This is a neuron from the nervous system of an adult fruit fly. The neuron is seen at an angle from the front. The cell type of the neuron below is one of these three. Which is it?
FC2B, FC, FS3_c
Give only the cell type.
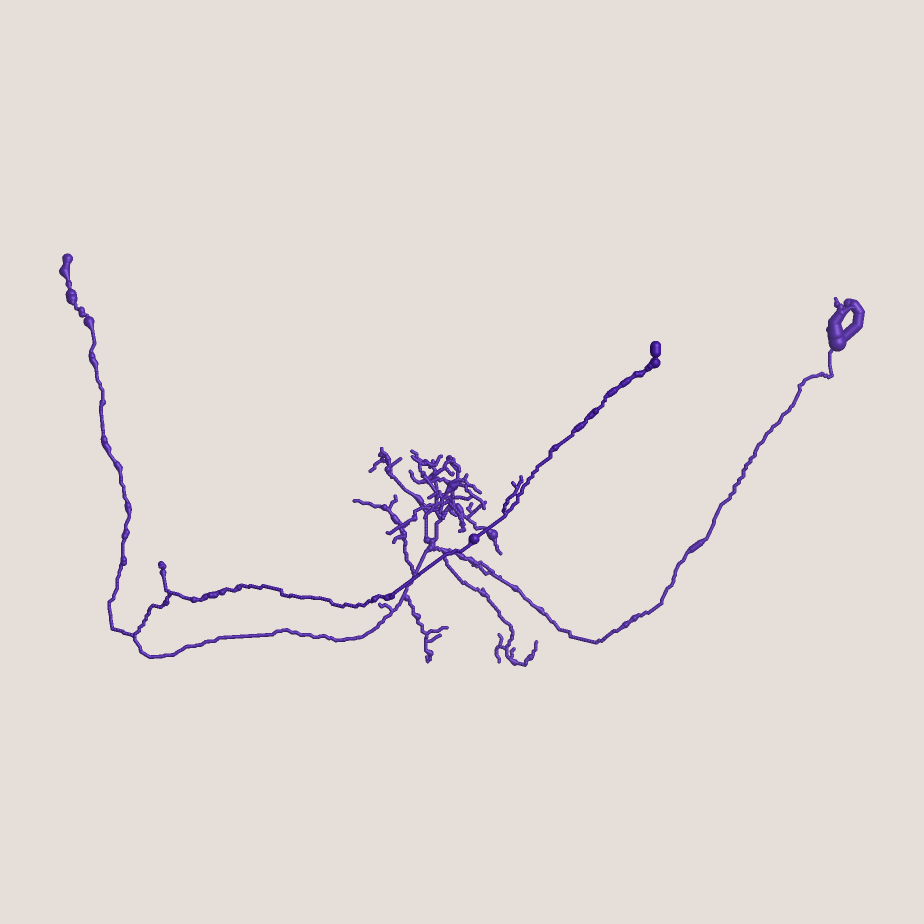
FS3_c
